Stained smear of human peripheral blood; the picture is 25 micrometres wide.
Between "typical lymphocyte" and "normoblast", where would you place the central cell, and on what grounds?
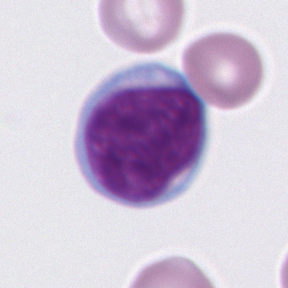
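So it's a typical lymphocyte, not a normoblast. What tips it? First, the cytoplasm here is pale blue.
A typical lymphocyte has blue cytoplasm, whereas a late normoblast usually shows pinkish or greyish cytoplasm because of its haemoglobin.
Then the chromatin is mottled, with darker and lighter purple patches.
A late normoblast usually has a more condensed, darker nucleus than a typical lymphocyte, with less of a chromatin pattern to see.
Beyond that, the nucleus is a single rounded mass without lobes, about 11 by 10 micrometres, filling about 70% of the cell's area. The cytoplasm makes a narrow rim, widest above the nucleus, and the cell is about 12 micrometres across.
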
